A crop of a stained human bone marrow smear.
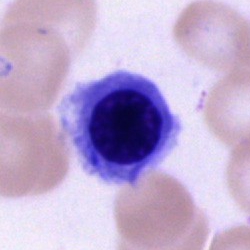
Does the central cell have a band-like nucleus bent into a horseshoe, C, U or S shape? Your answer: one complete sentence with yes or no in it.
No, its nucleus is not drawn out; it is one compact round or oval mass.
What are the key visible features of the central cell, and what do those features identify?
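To begin, the chromatin is dense and dark purple. Second, the cytoplasm is blue. Third, its rim is widest on the left side of the nucleus. Fourth, small frayed projections stick out along the left edge of the cell. This one is an erythroblast.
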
